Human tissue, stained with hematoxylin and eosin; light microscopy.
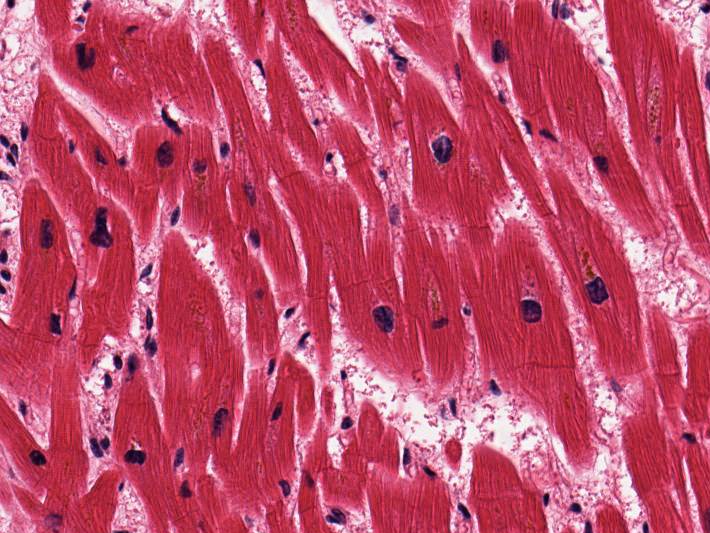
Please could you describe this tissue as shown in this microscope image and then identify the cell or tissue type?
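Striated muscle fibres run roughly parallel, slanting obliquely across the whole field, and many branch to join neighbouring fibres. Several central nuclei are enlarged, dark and blocky, larger than the interstitial nuclei. Golden-brown granules sit in the cytoplasm at the poles of some central nuclei. This tissue is left ventricle of the heart.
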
